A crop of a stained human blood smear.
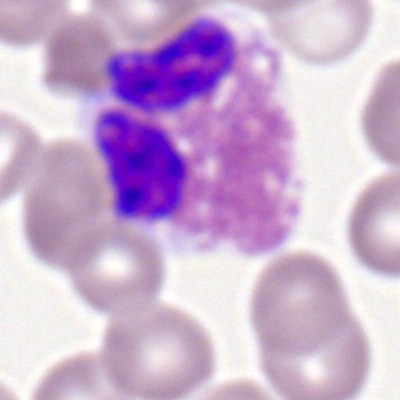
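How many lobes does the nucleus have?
Two separate lobes.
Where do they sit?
On the left side of the cell, one above the other.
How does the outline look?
Roughly round, with a bumpy, granular edge.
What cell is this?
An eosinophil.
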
